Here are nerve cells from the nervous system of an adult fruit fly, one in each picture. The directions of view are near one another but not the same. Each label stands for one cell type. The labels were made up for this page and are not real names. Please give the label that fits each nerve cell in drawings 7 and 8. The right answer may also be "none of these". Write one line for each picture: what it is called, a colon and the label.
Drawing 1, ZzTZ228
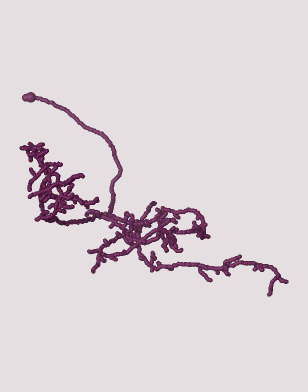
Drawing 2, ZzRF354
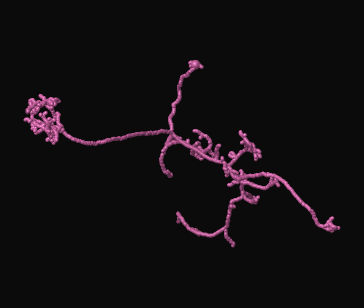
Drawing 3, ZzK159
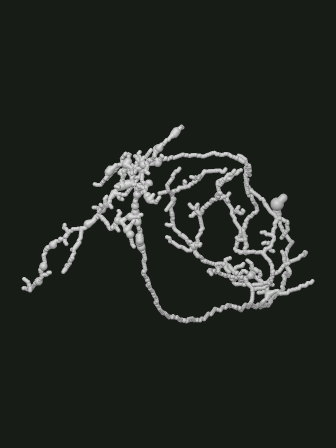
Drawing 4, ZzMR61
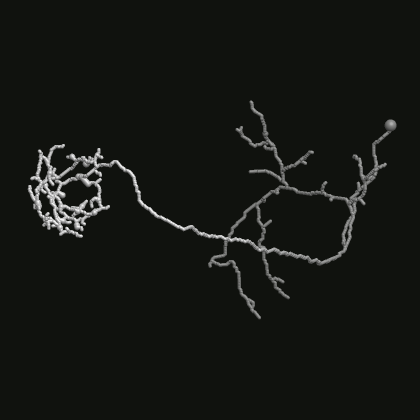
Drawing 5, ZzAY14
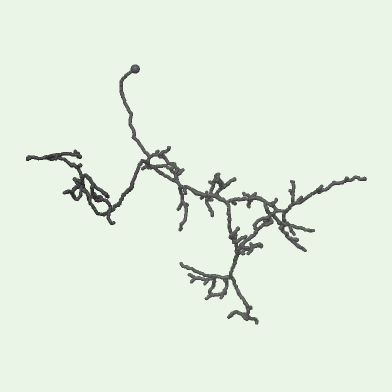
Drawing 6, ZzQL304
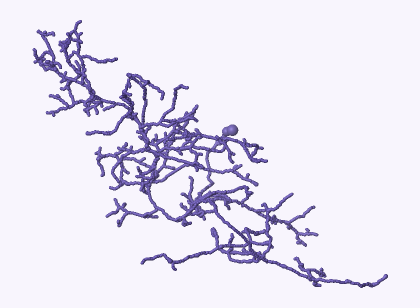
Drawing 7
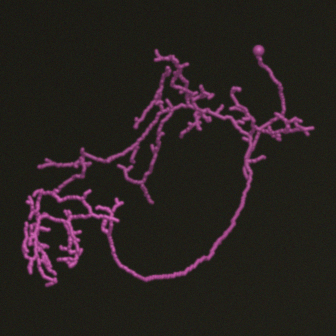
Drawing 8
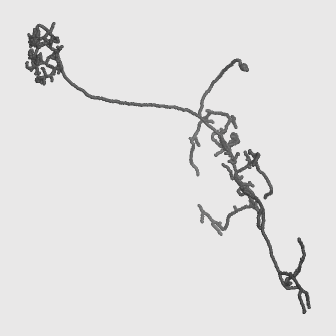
7: ZzMR61
8: ZzRF354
